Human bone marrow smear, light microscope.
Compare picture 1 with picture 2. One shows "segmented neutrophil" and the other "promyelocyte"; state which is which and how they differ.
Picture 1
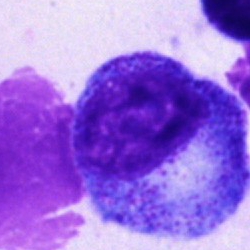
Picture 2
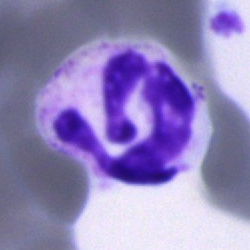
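You are looking at a promyelocyte in the first picture and a segmented neutrophil in the second. Both cells have a roughly round outline, so the outline alone will not separate them. The chromatin is where they part: in the promyelocyte it stains dark purple and looks mottled rather than smooth, while in the segmented neutrophil it is dense and dark purple.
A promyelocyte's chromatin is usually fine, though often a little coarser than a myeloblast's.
In the promyelocyte, notice also that the nucleus sits off-centre, toward the upper left of the cell. In the segmented neutrophil, you will find no nucleoli in the nucleus and no vacuoles in the cytoplasm.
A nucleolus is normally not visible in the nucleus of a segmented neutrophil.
Near the top right corner of that second picture, a small separate purple fragment lies apart from the cell.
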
